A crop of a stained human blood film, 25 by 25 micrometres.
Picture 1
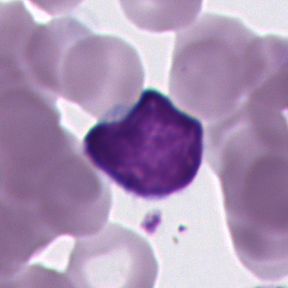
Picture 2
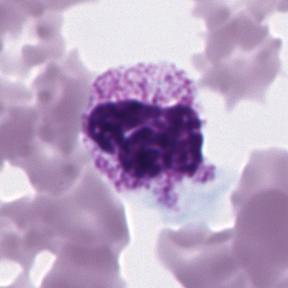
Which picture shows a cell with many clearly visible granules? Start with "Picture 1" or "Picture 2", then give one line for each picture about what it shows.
Picture 2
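What picture 1 shows: No granules are visible in the cell.
What picture 2 shows: The cytoplasm holds many coarse, discrete reddish-purple granules.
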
